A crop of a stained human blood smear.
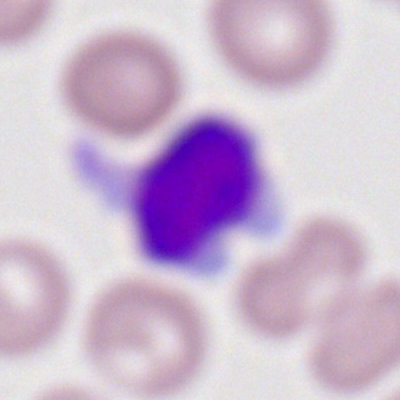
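Lymphocyte in the centre of a stained smear. The outline is irregular, its cytoplasm drawn out into a tapering extension toward the left. Dense, dark purple chromatin fills a nucleus occupying most of the cell. The small amount of remaining cytoplasm is pale blue.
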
